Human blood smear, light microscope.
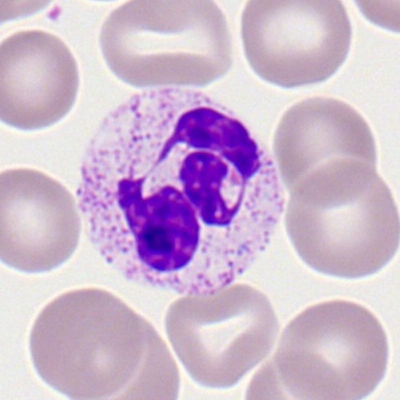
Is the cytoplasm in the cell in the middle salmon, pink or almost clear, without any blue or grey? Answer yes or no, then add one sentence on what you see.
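Yes. The cytoplasm is abundant and pale pink.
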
